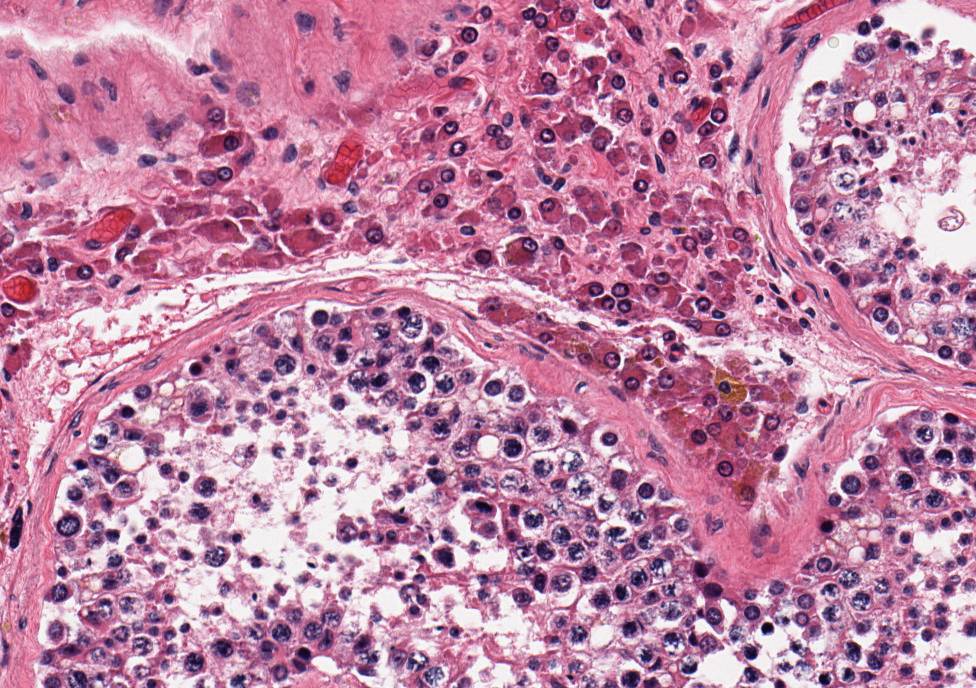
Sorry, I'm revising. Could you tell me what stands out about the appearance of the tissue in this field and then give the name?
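Each tubule is rimmed by pink fibrous tissue with flattened nuclei. The lower left tubule is packed with round cells, many with large nuclei and coarse, thread-like chromatin. In the interstitium I see clusters of polygonal cells with abundant eosinophilic cytoplasm and round nuclei; some at the centre right hold golden-brown pigment. So this is testis.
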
